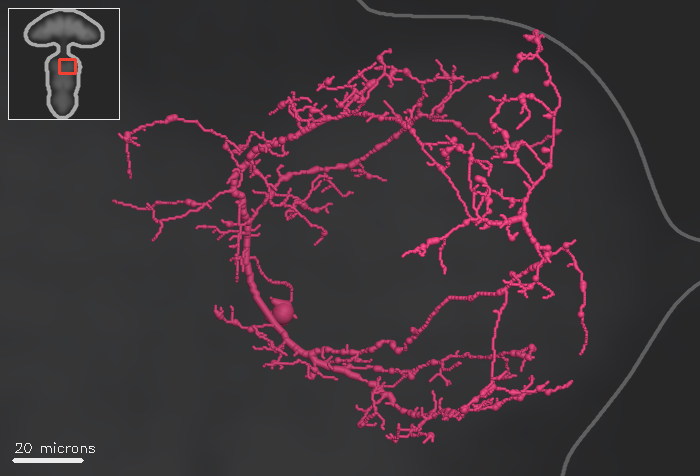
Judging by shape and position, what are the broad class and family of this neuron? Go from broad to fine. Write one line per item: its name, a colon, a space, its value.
broad class: nerve-cord intrinsic neuron
family: hemilineage 04B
